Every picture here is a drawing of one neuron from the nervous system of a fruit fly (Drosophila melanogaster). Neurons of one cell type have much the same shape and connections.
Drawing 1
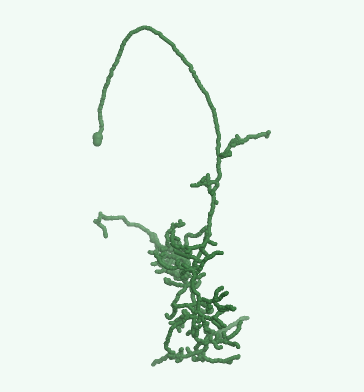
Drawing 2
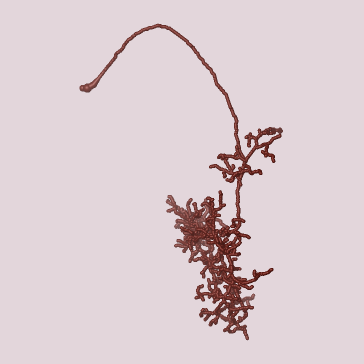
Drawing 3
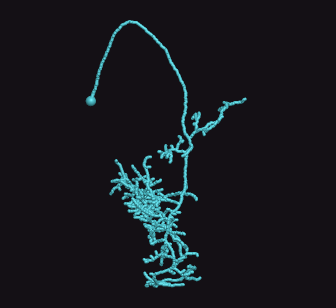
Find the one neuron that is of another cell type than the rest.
1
